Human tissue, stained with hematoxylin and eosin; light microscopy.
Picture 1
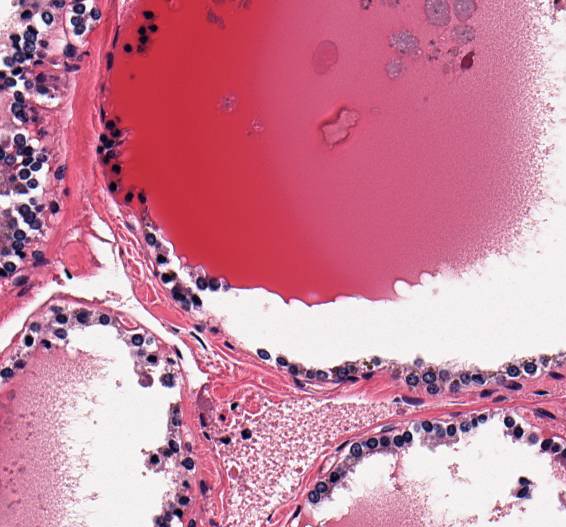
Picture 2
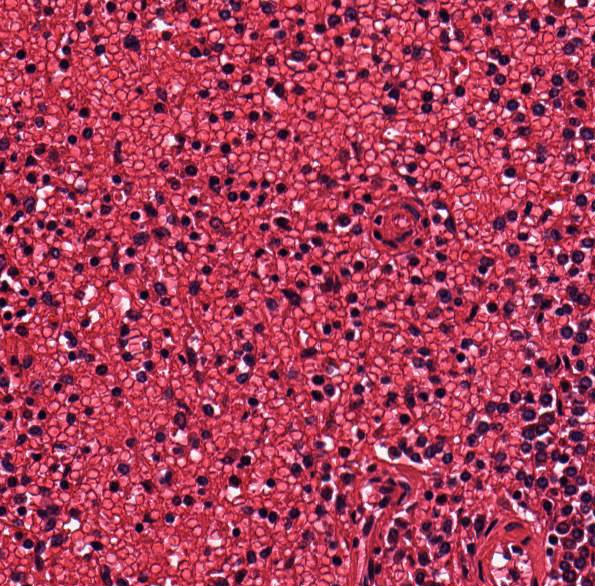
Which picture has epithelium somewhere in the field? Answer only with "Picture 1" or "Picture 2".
Picture 1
